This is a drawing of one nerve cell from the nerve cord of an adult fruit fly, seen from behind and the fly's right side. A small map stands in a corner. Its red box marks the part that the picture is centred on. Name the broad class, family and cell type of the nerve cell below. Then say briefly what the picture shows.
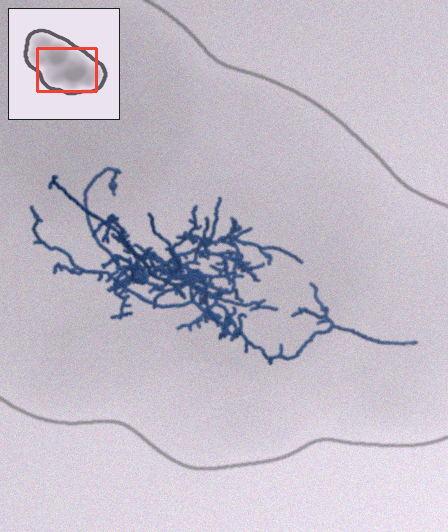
Its broad class is ascending neuron. Its family is hemilineage 17A. Its cell type is AN17A073. Dozens of branch ends can be seen. In this view it is wider than it is tall.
